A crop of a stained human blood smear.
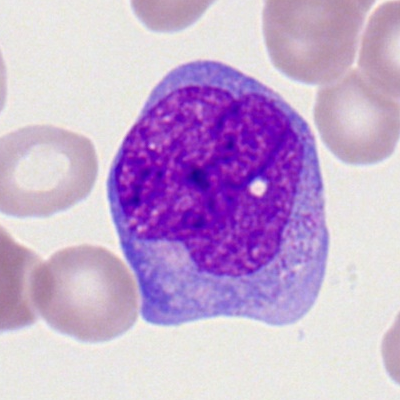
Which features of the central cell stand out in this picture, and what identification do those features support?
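Notice first where the nucleus sits: toward the top, so the widest band of cytoplasm lies beneath it. Look closely at the chromatin; it is finely stippled with small paler flecks instead of coarse dark blocks. Inside the nucleus, just right of centre, there is one small, round, clear white spot. Fine pinkish-purple granules are scattered through the cytoplasm. This cell is a monocyte.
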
